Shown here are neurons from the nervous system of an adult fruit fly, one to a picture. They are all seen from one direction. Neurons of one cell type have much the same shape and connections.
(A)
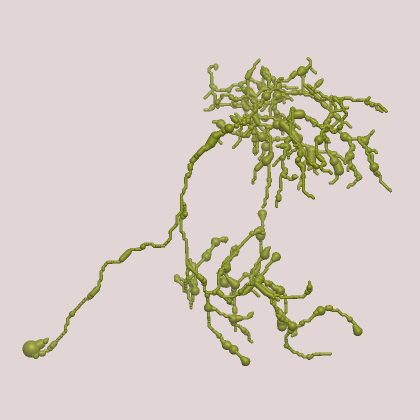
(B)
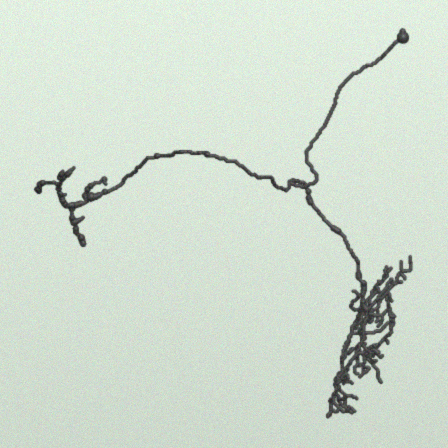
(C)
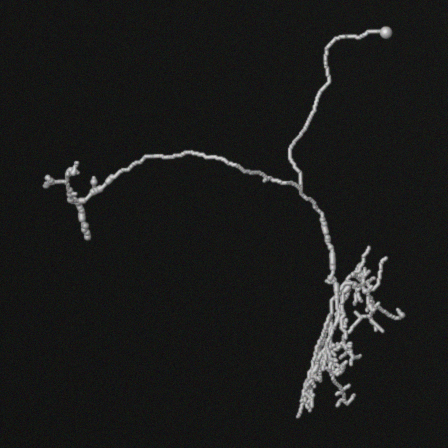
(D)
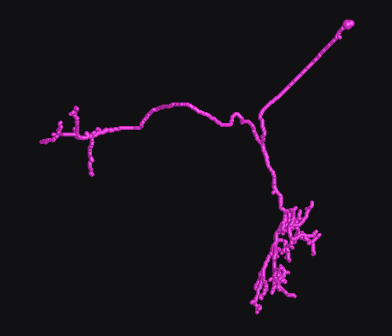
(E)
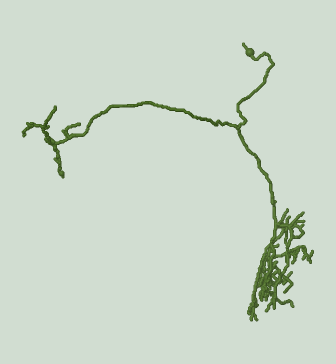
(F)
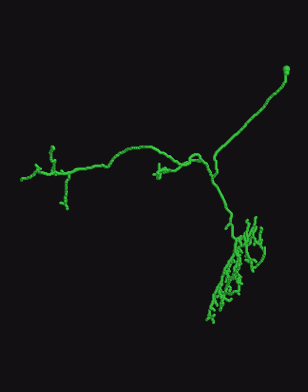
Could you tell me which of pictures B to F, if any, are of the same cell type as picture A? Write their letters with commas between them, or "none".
none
